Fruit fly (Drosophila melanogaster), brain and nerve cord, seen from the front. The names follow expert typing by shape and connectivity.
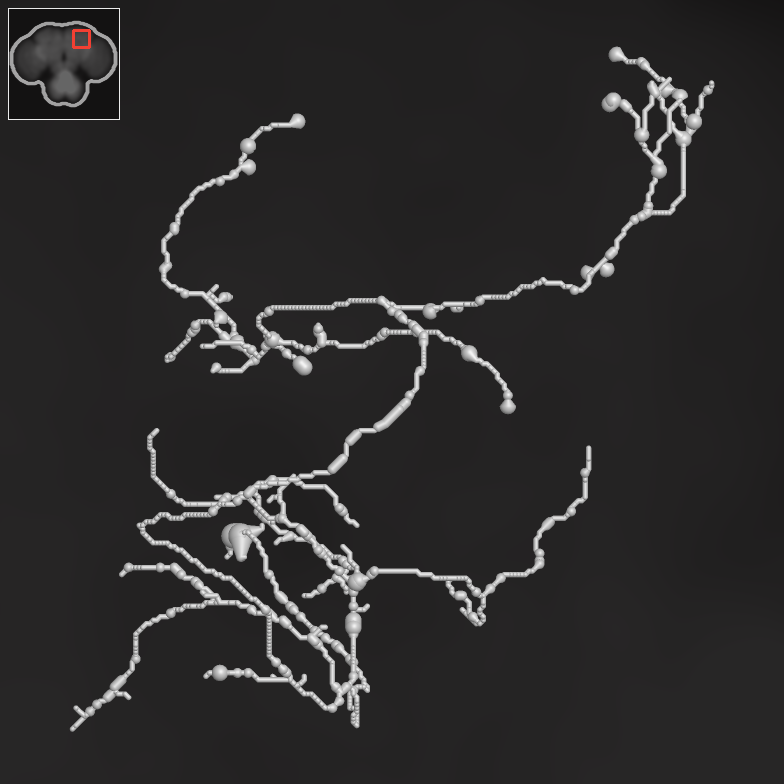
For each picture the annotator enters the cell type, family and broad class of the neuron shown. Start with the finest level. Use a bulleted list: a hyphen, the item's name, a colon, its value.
- cell type: PLP175
- family: hemilineage DL1_ventral
- broad class: central-brain intrinsic neuron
